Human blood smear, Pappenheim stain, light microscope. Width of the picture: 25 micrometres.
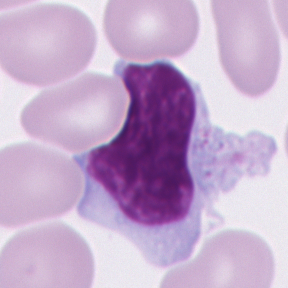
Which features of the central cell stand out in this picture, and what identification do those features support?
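Let me begin with the outline: it is irregular rather than round. On its left side the nucleus shows a concave indentation. The chromatin has taken up a dark purple stain. Over on the right, fine purplish granules lie scattered through the cytoplasm. This cell is a large granular lymphocyte.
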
